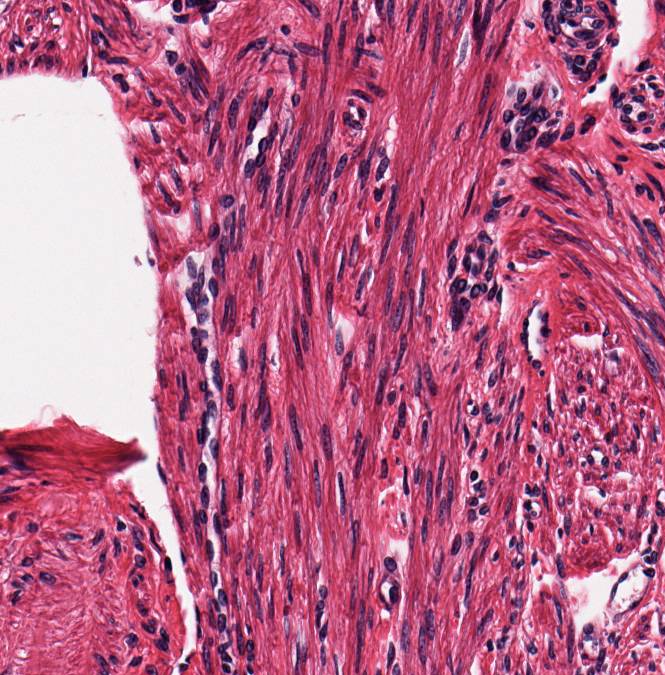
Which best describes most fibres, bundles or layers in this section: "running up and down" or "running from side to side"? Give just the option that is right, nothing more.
Running up and down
